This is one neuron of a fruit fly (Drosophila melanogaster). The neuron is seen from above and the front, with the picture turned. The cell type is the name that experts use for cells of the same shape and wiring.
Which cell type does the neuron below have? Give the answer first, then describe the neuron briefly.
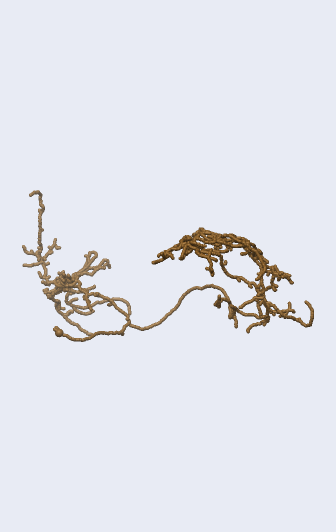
The cell type is SMP168. It is a central-brain intrinsic neuron. Its cell body lies on the left of the picture. The picture shows dozens of branch ends.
